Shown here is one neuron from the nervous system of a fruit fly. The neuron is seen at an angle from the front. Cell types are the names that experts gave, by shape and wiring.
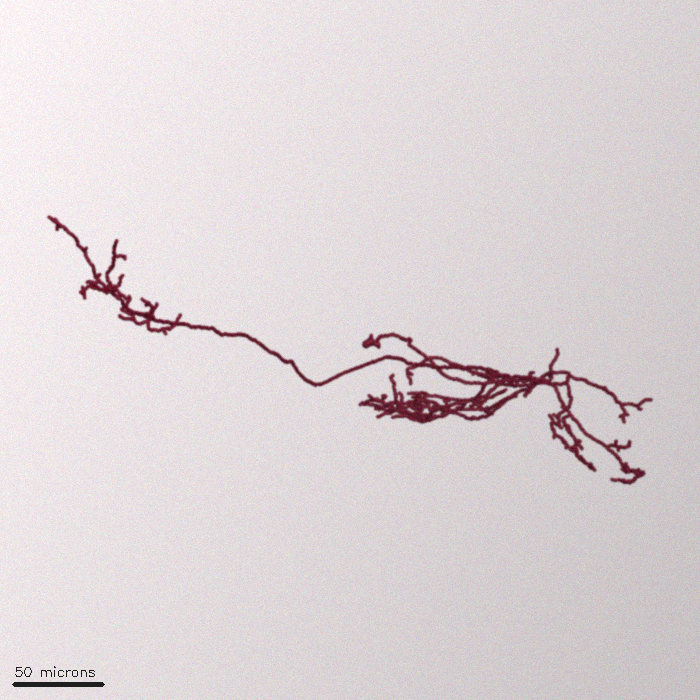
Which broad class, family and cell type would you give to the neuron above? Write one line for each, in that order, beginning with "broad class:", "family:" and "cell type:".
broad class: ascending neuron
family: hemilineage 09B
cell type: AN09B032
